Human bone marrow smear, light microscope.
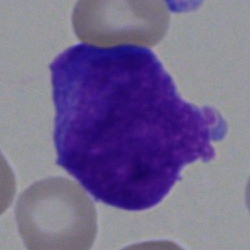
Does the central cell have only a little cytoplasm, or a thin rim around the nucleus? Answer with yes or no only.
Yes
